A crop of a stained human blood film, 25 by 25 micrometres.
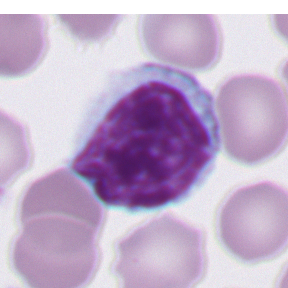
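Typical lymphocyte, the cell in the middle of this blood smear: notice there's just a narrow rim of pale blue-grey cytoplasm around the nucleus. The nucleus is one unlobed mass, about 11 micrometres across, filling most of the cell. Its chromatin is dark purple and coarsely clumped, with darker and lighter patches.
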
